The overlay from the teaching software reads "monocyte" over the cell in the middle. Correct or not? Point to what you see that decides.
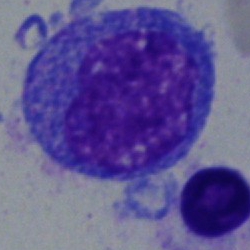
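Start with the outline: roughly round, with a slightly ragged edge. A moderate rim of blue cytoplasm is widest on the left, and no clear vacuoles show in it. Separate from it at the lower right lies a small, dense, dark purple round cell.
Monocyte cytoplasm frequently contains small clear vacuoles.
None are seen here, which weighs against the name monocyte. This cell is a blast.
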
